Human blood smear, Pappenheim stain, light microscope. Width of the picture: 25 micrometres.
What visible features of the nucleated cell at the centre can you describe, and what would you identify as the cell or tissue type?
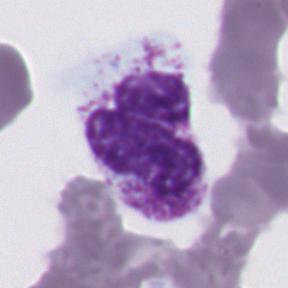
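In the nucleus, the chromatin is dark purple and densely clumped. Small reddish-purple granules lie in the cytoplasm, gathered mostly above and below the nucleus. Between them the cytoplasm is pale, with a faint blue tint at the upper left. The cell is a segmented neutrophil.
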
